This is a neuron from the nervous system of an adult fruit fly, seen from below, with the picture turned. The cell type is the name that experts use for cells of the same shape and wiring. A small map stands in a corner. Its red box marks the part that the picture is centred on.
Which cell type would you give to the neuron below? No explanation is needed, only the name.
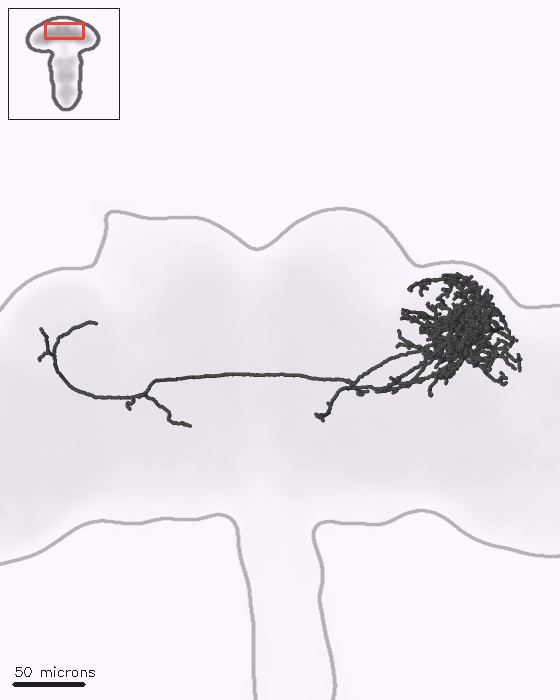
AVLP110_b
